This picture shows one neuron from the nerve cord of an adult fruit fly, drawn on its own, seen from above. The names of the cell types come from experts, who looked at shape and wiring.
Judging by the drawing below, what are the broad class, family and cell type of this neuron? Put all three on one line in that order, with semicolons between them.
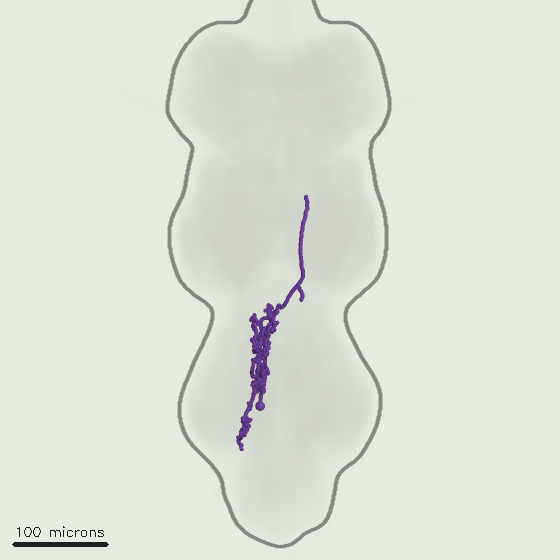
nerve-cord intrinsic neuron; hemilineage 10B; IN10B059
